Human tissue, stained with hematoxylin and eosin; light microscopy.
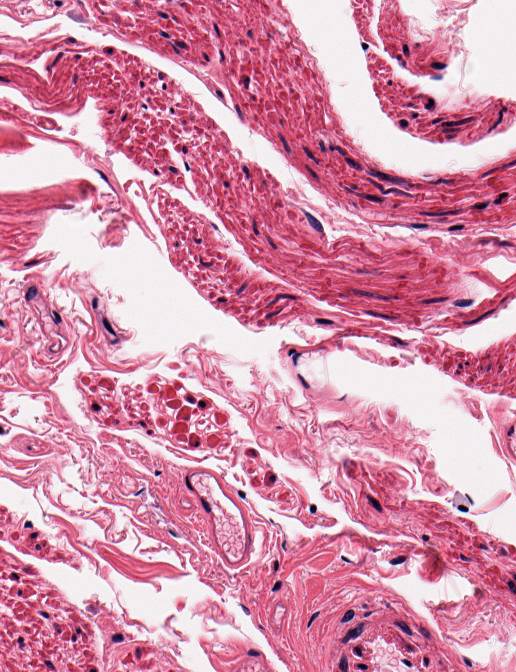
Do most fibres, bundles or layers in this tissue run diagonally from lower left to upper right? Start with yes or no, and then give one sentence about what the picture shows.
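No. The muscle bundles in the upper half run obliquely, sloping down from the upper left toward the right.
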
